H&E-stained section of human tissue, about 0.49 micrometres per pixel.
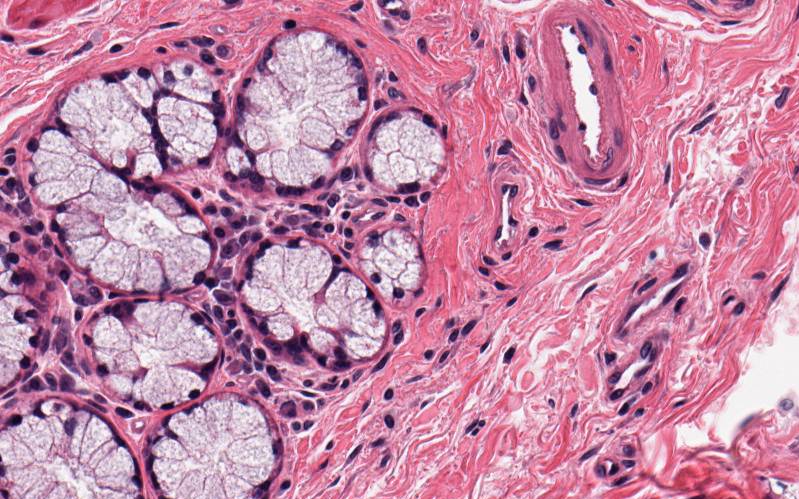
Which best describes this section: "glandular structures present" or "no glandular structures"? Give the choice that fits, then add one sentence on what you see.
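Glandular structures present. The acini are made of cells with pale, grey-white, finely bubbly cytoplasm typical of mucous cells.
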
